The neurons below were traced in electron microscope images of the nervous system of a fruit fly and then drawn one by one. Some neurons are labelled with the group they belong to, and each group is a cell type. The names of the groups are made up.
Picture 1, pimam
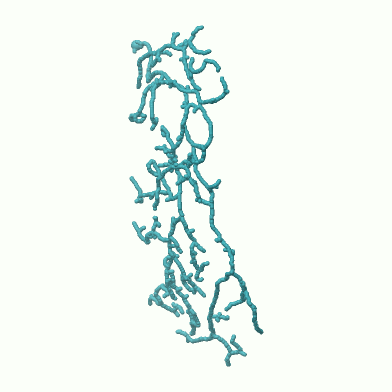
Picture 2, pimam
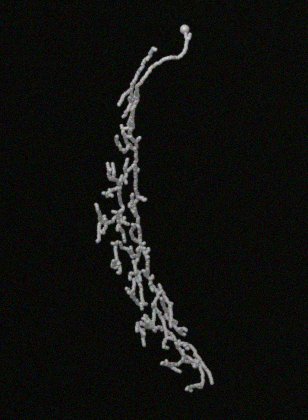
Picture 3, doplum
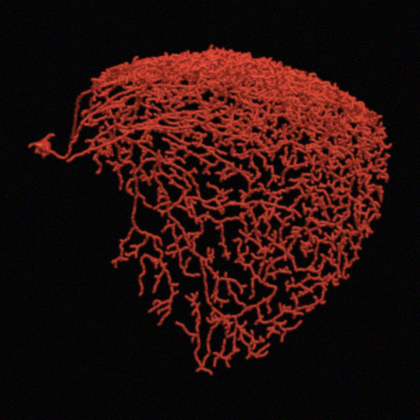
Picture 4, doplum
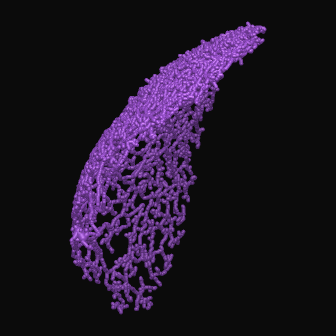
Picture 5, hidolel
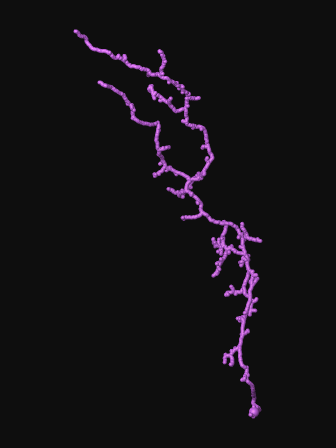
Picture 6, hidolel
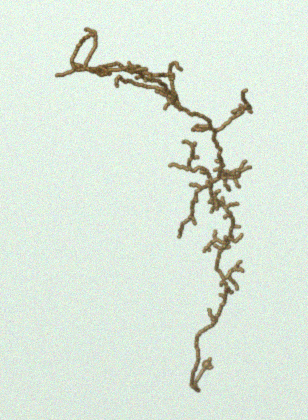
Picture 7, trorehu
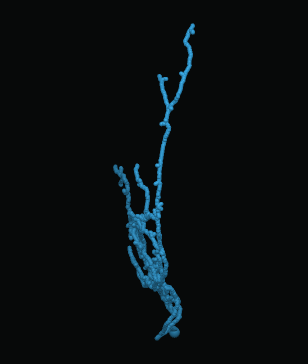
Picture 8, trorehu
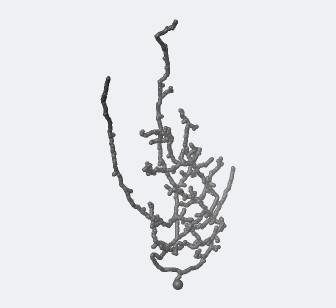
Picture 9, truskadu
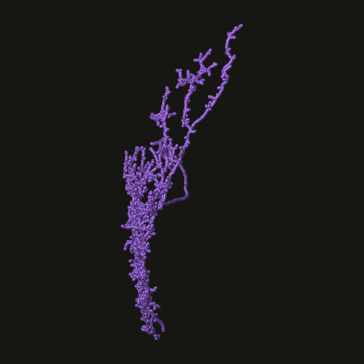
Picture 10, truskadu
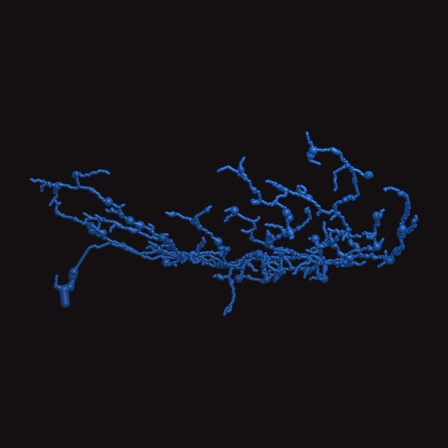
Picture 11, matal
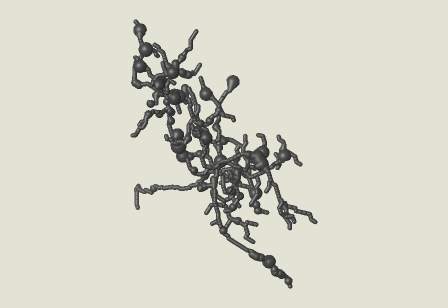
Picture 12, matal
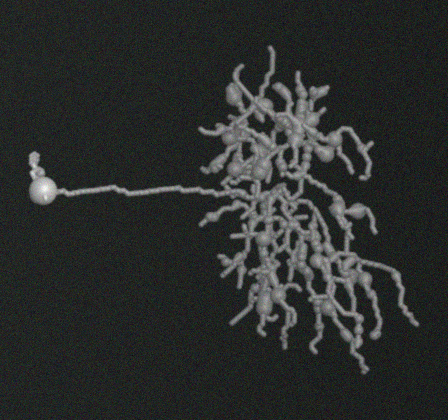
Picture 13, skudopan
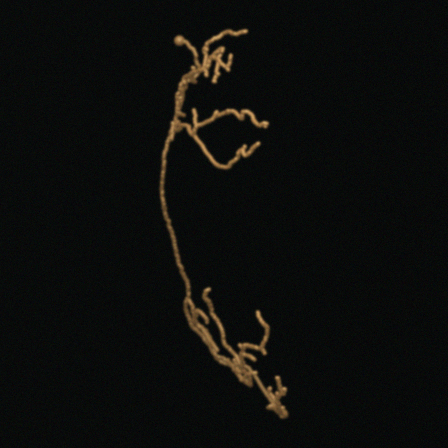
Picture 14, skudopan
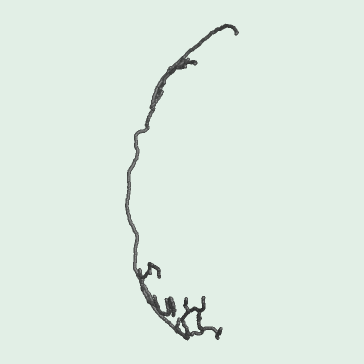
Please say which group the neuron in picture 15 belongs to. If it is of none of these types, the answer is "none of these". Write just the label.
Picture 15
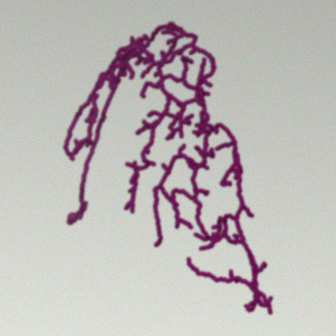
pimam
